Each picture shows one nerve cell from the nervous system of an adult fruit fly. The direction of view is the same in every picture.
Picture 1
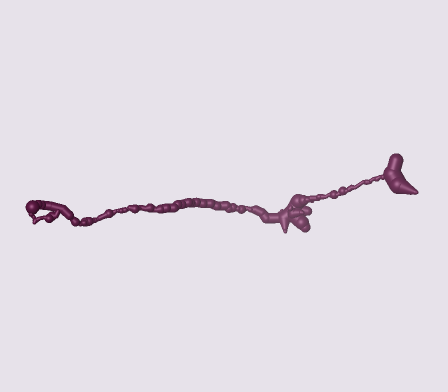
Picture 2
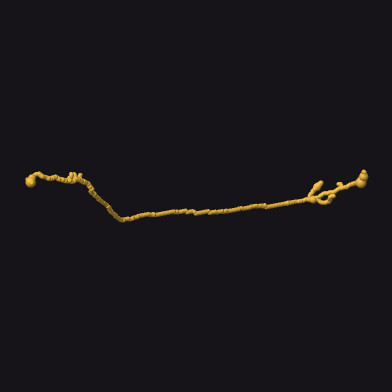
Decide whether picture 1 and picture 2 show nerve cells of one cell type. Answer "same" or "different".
same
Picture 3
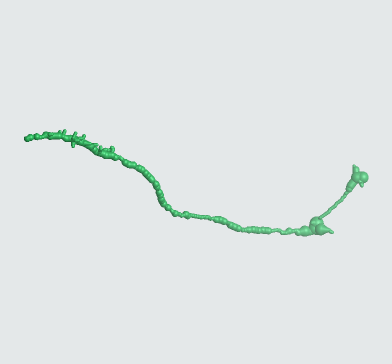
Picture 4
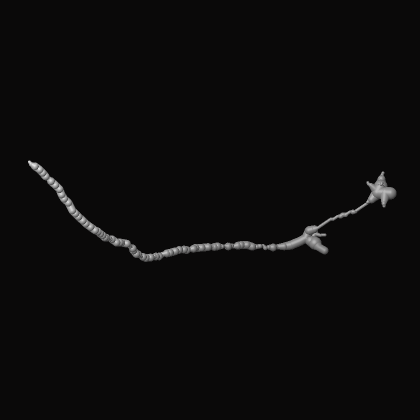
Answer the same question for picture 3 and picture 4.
same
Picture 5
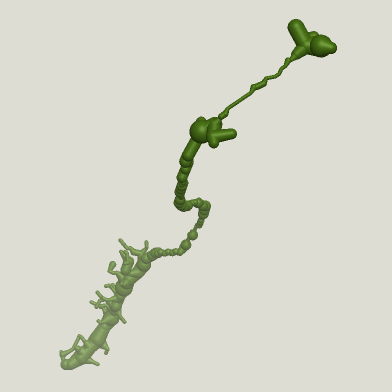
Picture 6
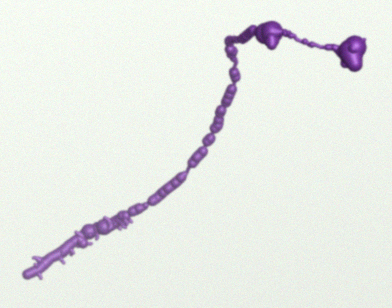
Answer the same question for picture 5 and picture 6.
same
